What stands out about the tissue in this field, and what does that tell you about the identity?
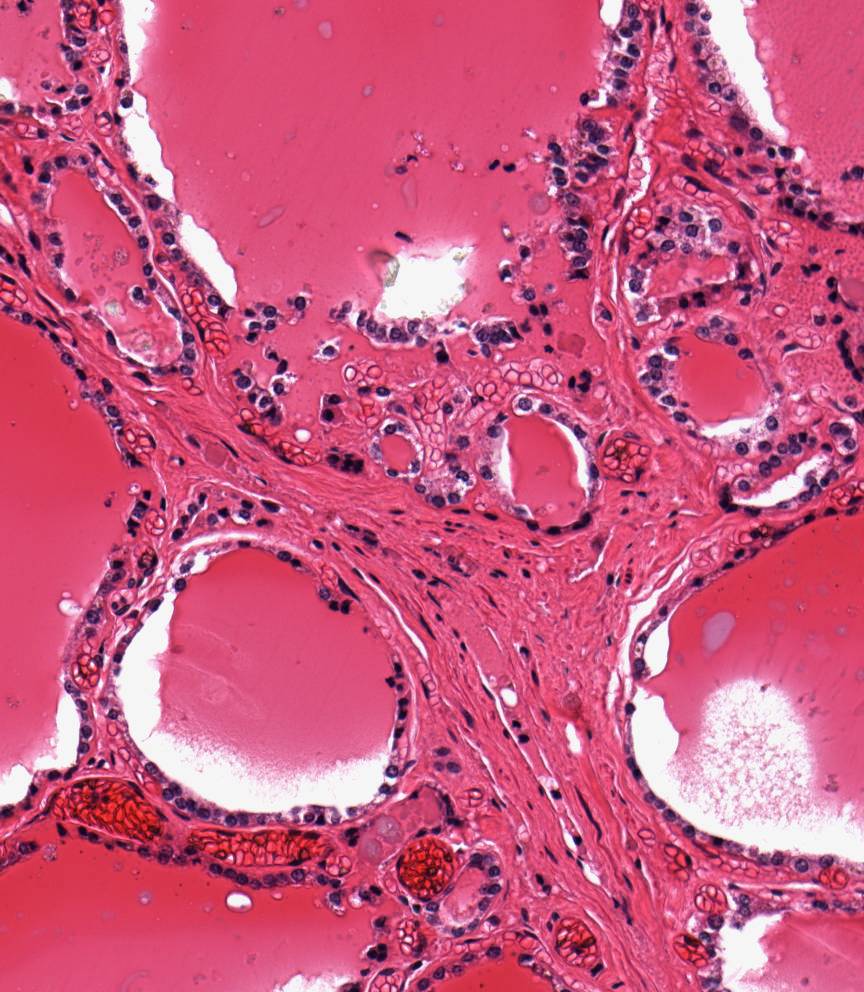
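Units lined by a single layer of flattened to low cuboidal cells, nuclei small, round, dark. Lumina filled with homogeneous, strongly eosinophilic material. Near centre, several smaller units in the stroma, some with little or no luminal content. Name: thyroid.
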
